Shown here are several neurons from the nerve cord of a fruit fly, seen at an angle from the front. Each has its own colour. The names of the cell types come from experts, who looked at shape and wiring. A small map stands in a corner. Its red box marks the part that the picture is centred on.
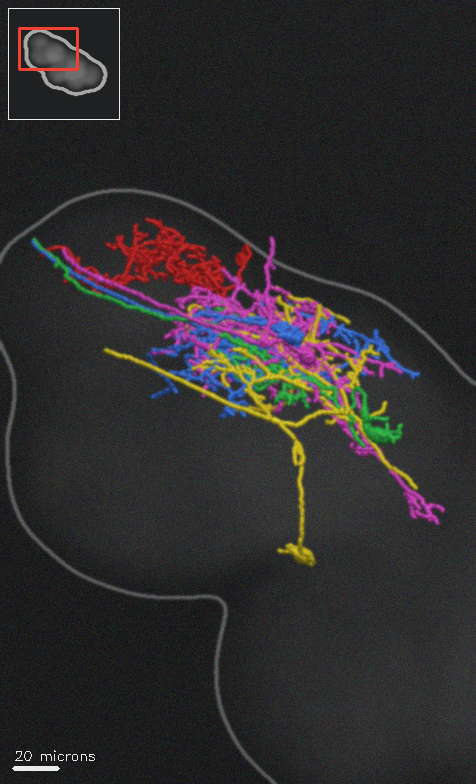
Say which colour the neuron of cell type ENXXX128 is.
magenta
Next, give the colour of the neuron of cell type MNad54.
green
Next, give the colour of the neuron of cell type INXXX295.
red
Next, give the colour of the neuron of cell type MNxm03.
yellow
